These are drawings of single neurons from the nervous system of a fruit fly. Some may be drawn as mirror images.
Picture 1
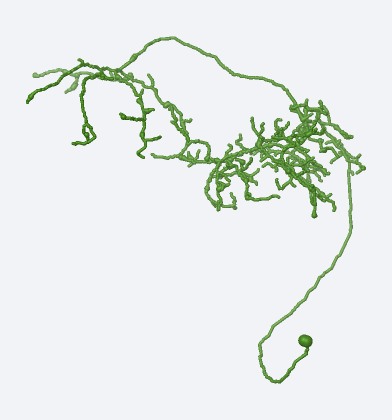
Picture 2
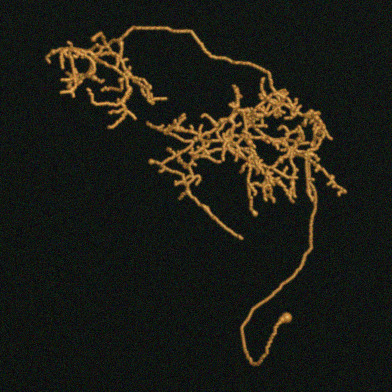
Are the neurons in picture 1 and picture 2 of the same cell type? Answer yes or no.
yes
